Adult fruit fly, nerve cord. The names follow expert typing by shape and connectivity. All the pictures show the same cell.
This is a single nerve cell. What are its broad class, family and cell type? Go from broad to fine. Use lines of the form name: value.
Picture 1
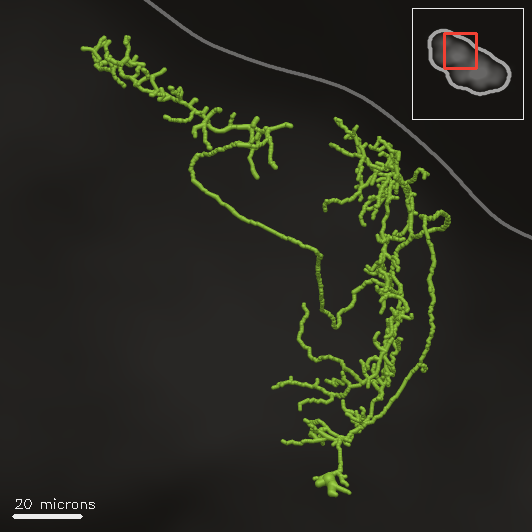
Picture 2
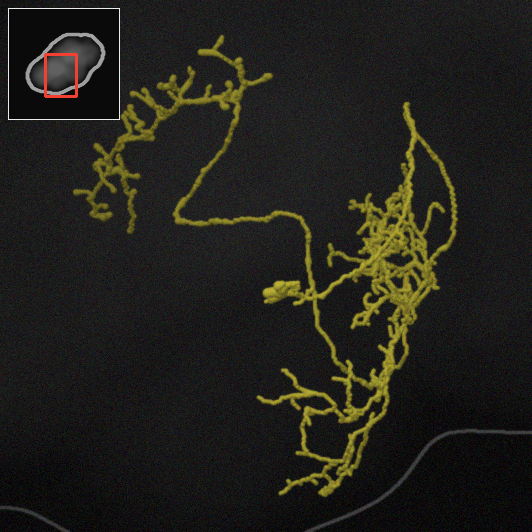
broad class: nerve-cord intrinsic neuron
family: hemilineage 16B
cell type: IN16B037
